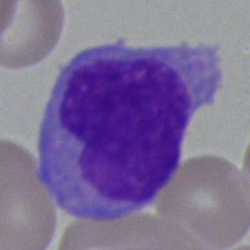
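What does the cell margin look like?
The outline is irregular, with a ragged, frayed margin at the upper right.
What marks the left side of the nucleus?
A notch is cut into it.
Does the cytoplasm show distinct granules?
No distinct granules are seen.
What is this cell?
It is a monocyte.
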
